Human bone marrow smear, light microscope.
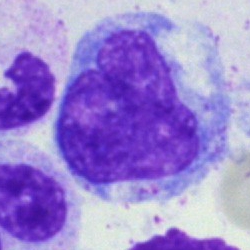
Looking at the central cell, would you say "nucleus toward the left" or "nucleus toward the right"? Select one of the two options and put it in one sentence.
This cell carries its nucleus toward the left side.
